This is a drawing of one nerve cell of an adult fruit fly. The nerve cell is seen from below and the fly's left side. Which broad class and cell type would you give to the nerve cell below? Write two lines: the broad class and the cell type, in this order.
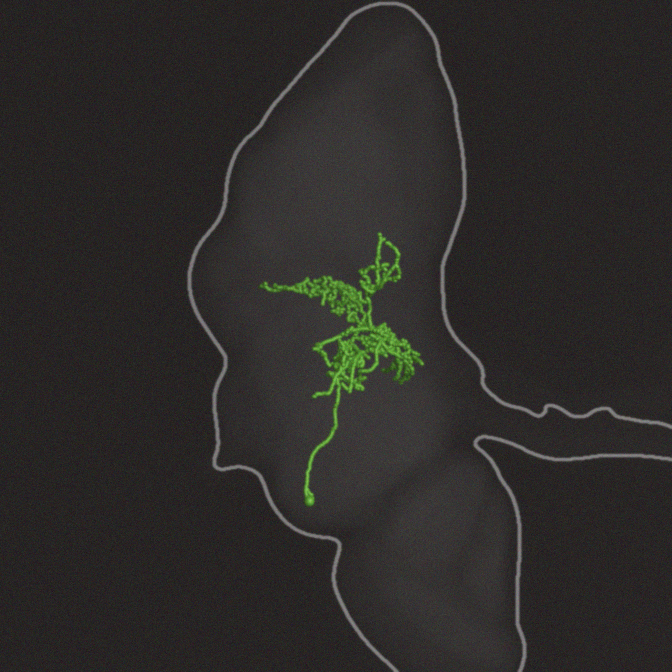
central-brain intrinsic neuron
IB007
